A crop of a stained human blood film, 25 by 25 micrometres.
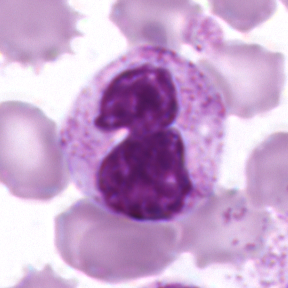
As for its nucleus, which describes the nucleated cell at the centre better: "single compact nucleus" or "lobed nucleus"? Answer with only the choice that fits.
Lobed nucleus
